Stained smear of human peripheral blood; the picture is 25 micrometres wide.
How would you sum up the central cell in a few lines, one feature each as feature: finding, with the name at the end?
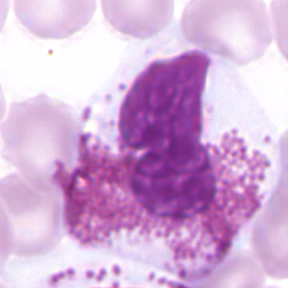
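Nucleus: two lobes, an elongated one above and a rounder one below
Nucleoli: you will see none
Granules: densest in the lower half, few in the cytoplasm above the nucleus
Border: indistinct at the lower left, where granules spill past it
Conclusion: eosinophil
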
